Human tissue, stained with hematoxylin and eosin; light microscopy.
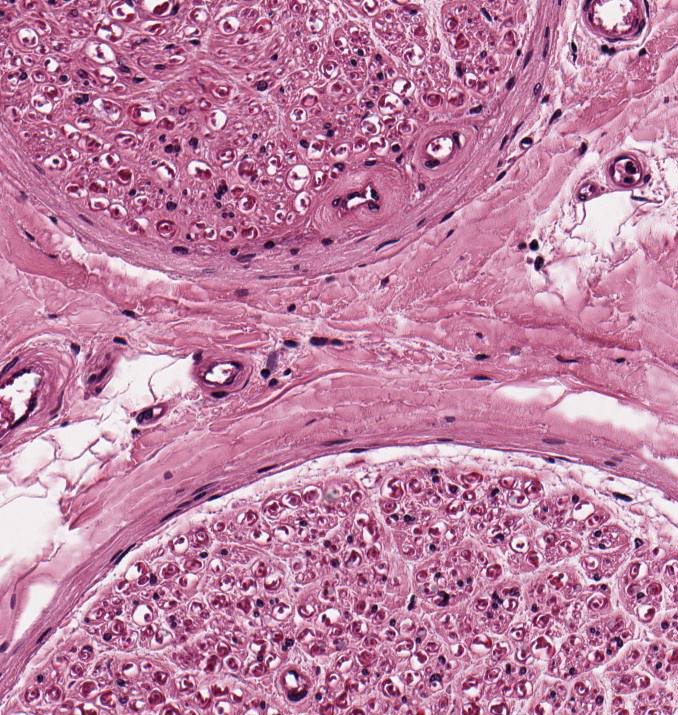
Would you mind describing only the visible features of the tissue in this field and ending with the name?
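Two large rounded bundles fill top and bottom, a connective tissue band between. A thin layer of concentric flattened cells, nuclei elongated and dark, wraps each. Inside, many small round profiles show a central pink dot ringed by a pale clear halo. This is tibial nerve.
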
